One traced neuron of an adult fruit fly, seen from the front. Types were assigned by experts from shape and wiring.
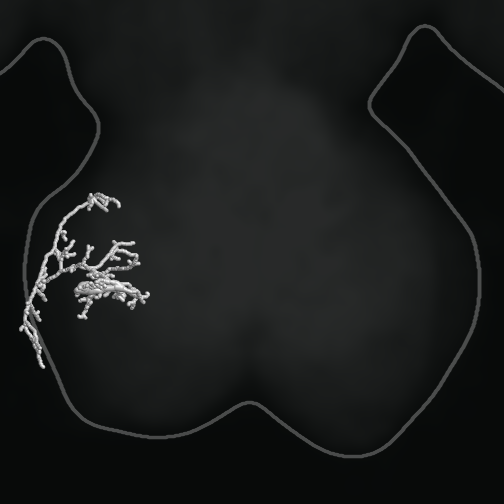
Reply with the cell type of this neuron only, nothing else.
Acc. tr flexor MN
